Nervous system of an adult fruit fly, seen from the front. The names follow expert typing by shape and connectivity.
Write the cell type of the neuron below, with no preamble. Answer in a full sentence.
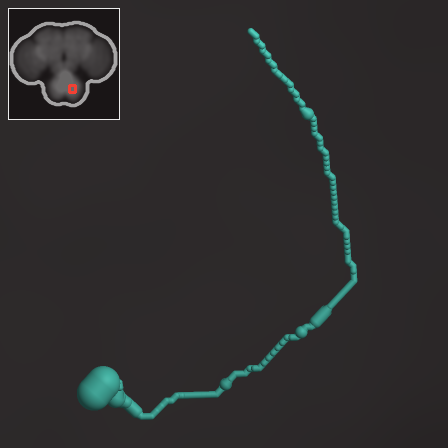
The cell type is IN07B076_b.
